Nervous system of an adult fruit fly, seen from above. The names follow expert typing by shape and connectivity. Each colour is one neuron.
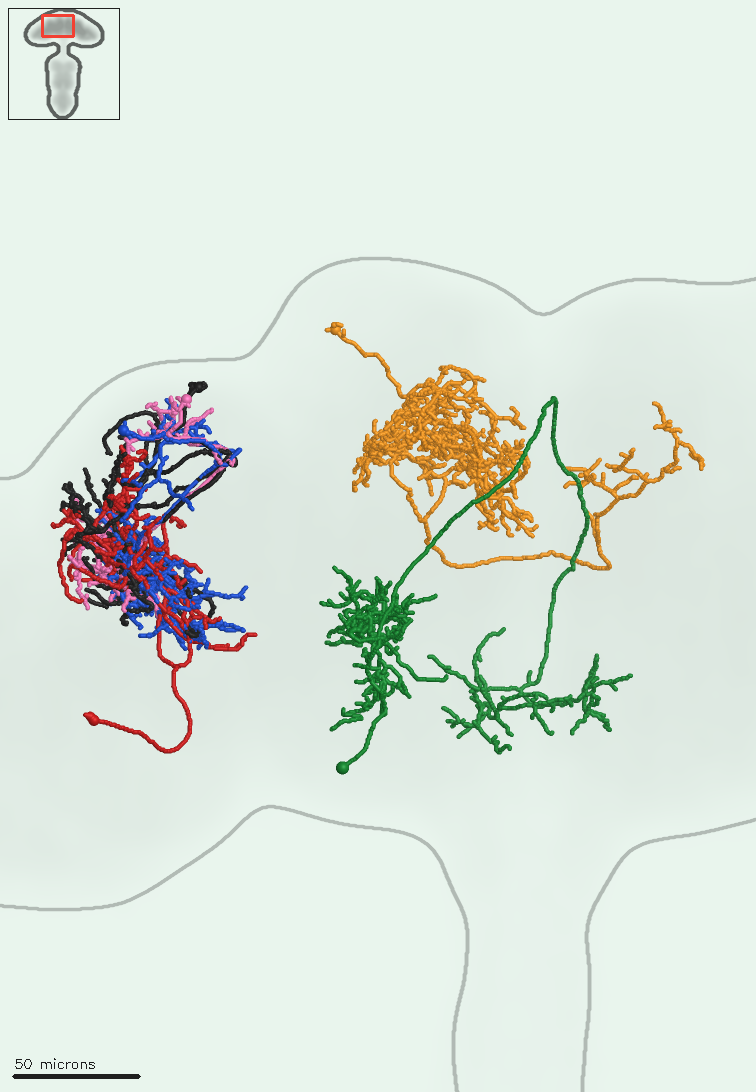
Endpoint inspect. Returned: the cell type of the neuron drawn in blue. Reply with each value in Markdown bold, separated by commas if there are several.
**AVLP230**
